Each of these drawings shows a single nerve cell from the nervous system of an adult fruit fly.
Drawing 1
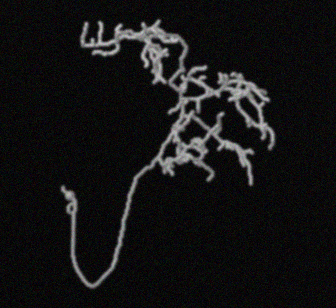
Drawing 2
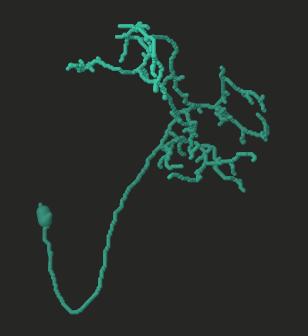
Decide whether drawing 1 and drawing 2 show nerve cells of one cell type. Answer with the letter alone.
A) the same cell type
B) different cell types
A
